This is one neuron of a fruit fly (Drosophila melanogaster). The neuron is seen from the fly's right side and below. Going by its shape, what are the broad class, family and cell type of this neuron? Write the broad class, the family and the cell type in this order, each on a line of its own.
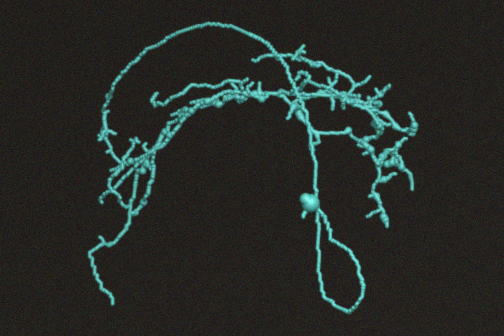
central-brain intrinsic neuron
hemilineage SLPav2
SLP085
